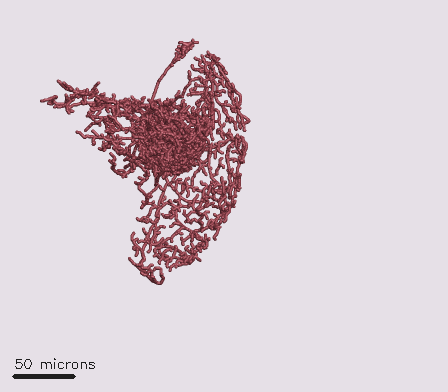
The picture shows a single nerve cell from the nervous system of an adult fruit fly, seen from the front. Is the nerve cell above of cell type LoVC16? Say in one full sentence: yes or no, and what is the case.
Yes, the nerve cell is assigned the cell type LoVC16.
